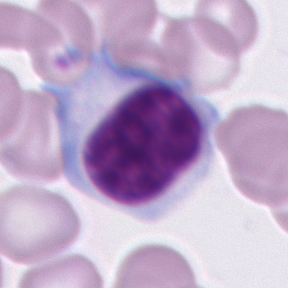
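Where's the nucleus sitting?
Off-centre, over toward the right side.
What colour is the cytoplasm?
Pale blue, with no granules in it.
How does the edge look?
Irregular, with small ragged projections.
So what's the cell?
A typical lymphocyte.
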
